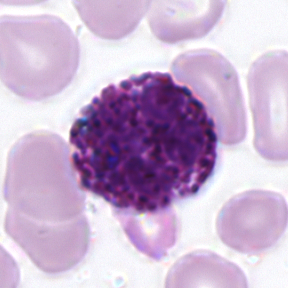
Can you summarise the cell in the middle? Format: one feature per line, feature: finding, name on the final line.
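Granules: coarse, dark purple, filling the whole cell
Nucleus: outline hidden by the granules
Cytoplasm: almost none clear between the granules
Vacuoles: none seen
Name: basophil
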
